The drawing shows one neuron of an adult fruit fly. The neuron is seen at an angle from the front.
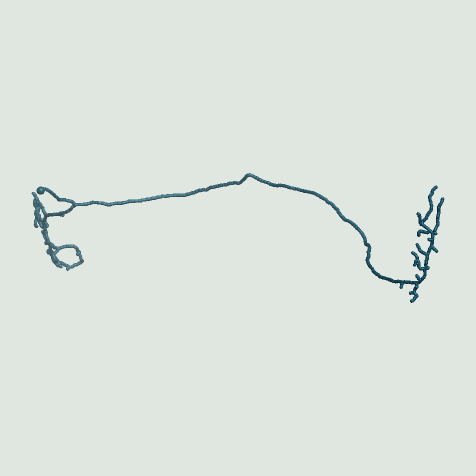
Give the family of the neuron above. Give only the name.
hemilineage VPNl&d1_lateral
